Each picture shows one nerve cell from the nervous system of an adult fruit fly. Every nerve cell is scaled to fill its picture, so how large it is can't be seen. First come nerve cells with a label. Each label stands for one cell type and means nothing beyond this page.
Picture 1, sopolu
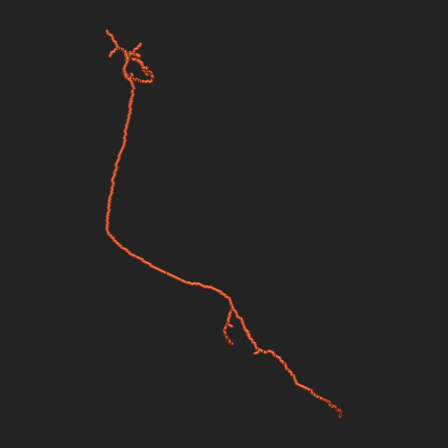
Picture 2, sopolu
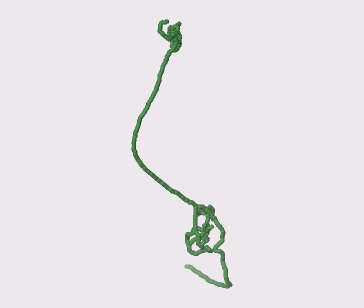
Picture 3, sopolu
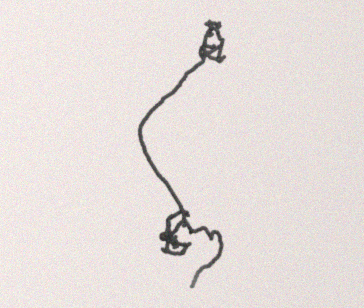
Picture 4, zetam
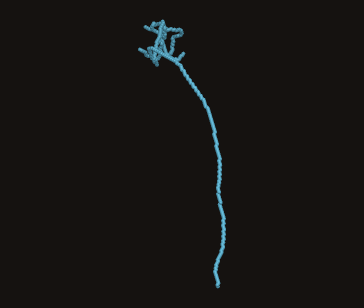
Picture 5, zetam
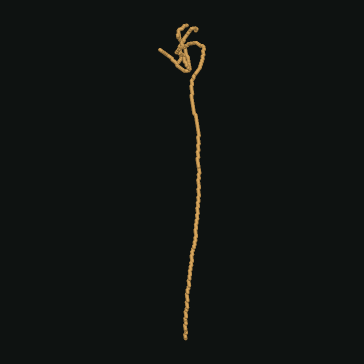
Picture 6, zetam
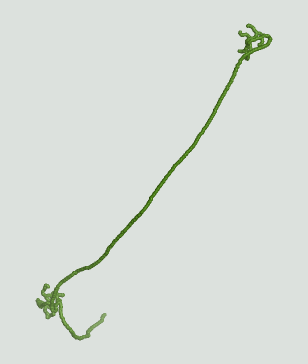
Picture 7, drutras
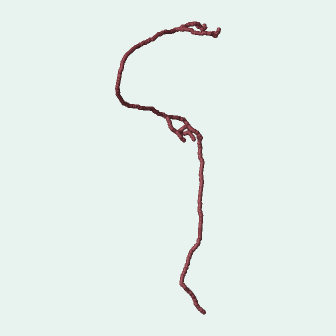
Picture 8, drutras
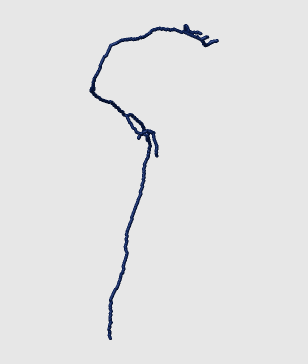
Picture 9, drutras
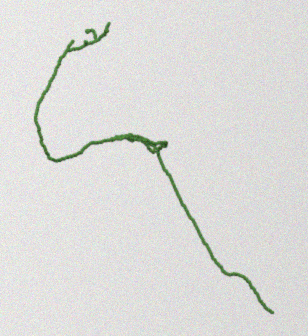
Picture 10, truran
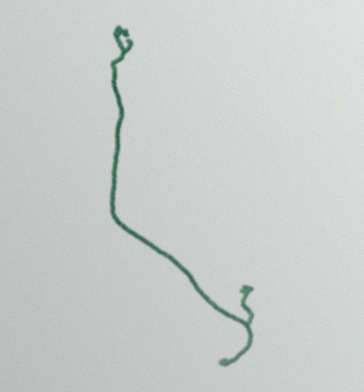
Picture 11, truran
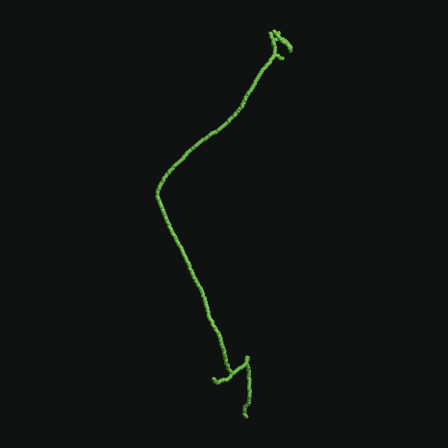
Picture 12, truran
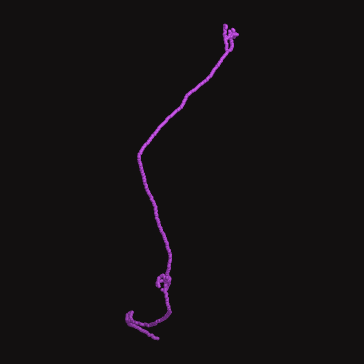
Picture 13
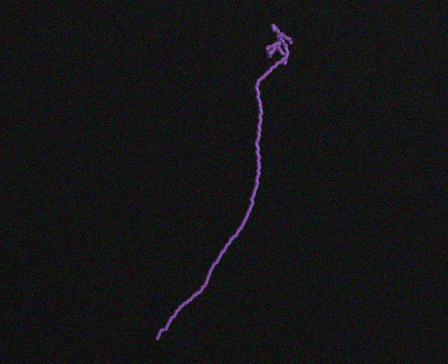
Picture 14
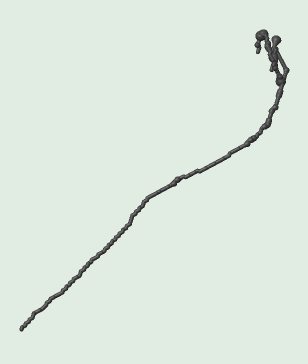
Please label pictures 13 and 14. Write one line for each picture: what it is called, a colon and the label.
13: zetam
14: truran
